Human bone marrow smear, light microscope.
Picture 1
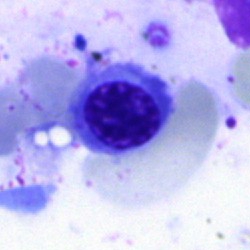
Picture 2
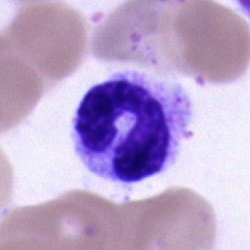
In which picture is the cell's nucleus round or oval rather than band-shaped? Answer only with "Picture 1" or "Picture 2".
Picture 1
